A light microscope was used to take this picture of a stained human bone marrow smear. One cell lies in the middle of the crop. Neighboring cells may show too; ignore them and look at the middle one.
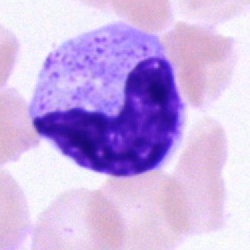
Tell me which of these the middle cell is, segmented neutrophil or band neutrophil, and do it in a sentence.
The cell in the exact centre of the crop is a band neutrophil.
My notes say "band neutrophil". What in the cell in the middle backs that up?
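Start with the nucleus of this band neutrophil.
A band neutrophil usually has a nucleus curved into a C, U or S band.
This nucleus is deeply indented and curves along the lower and right edges of the cell, which fits that shape.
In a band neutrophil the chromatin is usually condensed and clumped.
Here it is dark purple and gathered into coarse clumps, so that fits as well. A moderate amount of pale lilac-blue cytoplasm fills the upper left, with many fine purple granules scattered through it.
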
